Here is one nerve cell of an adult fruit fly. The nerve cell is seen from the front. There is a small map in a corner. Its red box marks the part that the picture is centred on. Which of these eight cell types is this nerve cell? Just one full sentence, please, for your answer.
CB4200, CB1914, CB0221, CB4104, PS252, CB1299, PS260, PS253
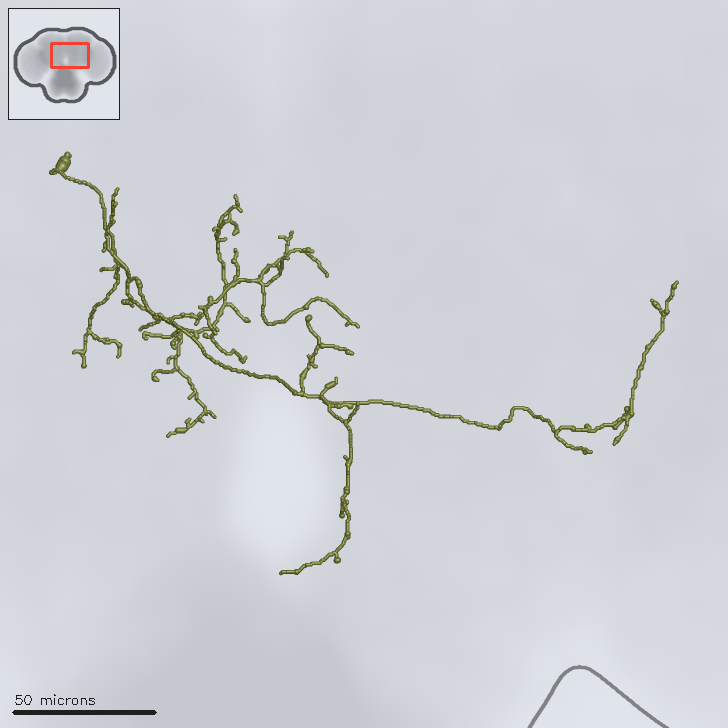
For this nerve cell, the cell type is CB0221.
